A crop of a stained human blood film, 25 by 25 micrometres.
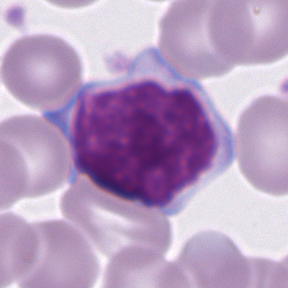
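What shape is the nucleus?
A single rounded mass, about 13 by 11 micrometres, with no lobes or deep indentations.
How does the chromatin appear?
Dark purple and coarsely clumped, with small paler patches between the clumps.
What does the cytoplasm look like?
A scant, pale blue rim around the nucleus, widest at the top of the cell, where it forms a pale pointed extension.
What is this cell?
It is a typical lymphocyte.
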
